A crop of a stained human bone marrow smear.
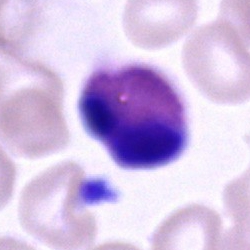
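Eosinophil, the cell in the middle of this stained bone marrow smear. Follow its border around: it is smooth, with no hair-like projections. The darkest, deep blue-violet staining lies in the lower part of the cell, while the upper part stains a paler pinkish purple. Within that paler upper area sits a single tiny pink dot.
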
